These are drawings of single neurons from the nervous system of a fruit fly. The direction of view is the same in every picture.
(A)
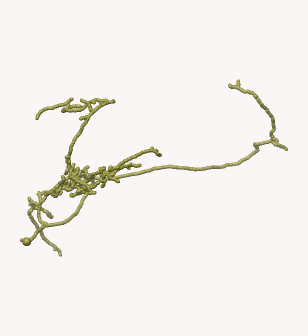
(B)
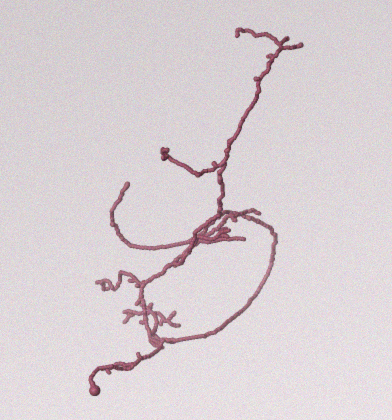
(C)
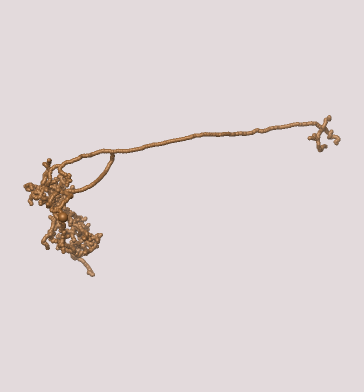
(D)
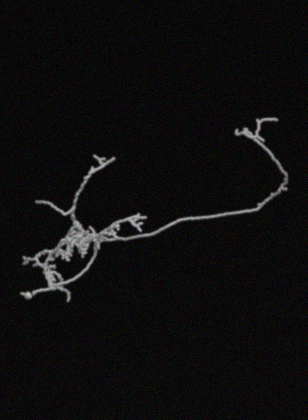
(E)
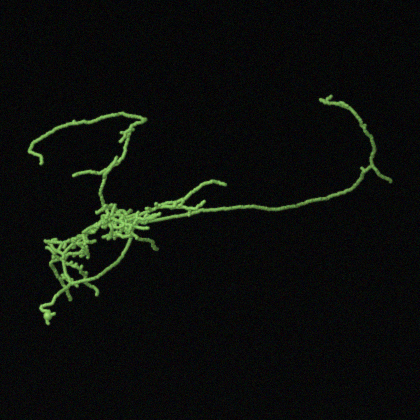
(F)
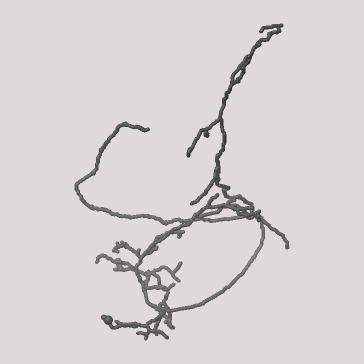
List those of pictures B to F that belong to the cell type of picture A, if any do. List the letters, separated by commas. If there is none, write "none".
B, D, E, F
